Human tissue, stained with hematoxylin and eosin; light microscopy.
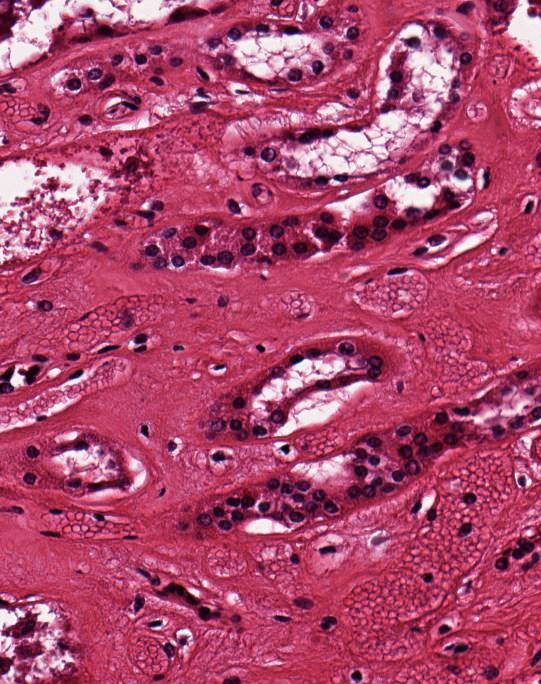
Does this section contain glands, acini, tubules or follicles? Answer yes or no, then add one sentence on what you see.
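Yes. The central spaces of the elongated units hold pale, bubbly, foamy material rather than being empty.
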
